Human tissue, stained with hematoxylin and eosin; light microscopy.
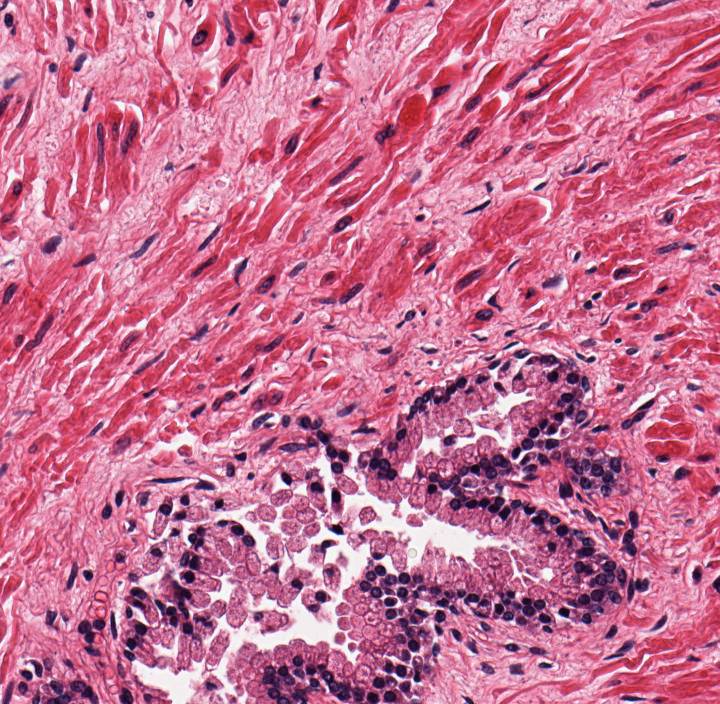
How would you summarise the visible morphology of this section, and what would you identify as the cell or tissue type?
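Smooth muscle cells first: bright pink cytoplasm, elongated blunt-ended dark nuclei. The gland epithelium is thrown into infoldings projecting into the lumen. Its cells have pale, finely granular pink cytoplasm, lighter than the muscle, and round dark nuclei crowded in rows toward the base. This is prostate.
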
